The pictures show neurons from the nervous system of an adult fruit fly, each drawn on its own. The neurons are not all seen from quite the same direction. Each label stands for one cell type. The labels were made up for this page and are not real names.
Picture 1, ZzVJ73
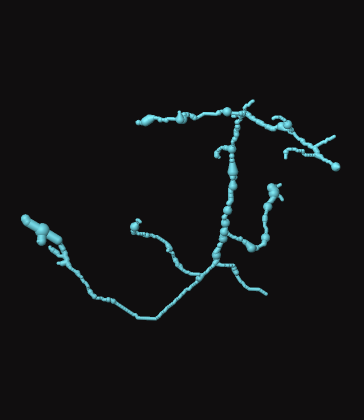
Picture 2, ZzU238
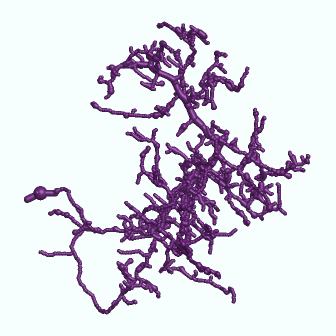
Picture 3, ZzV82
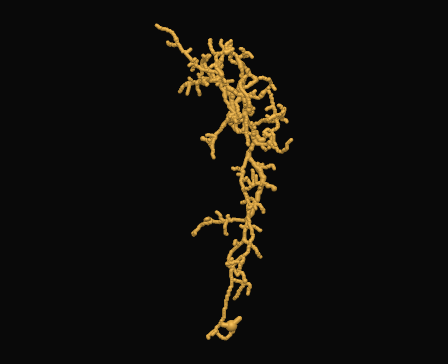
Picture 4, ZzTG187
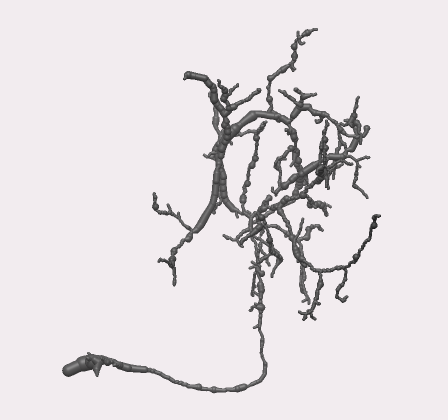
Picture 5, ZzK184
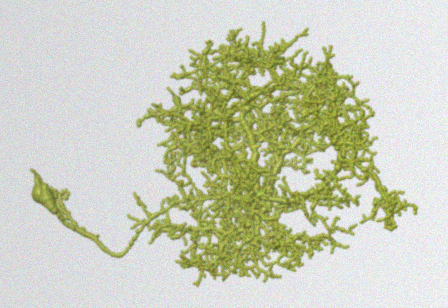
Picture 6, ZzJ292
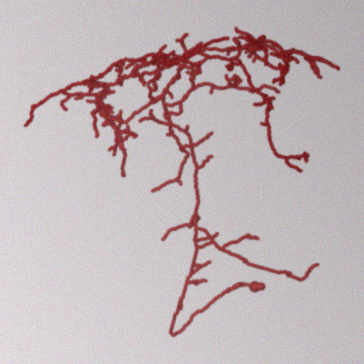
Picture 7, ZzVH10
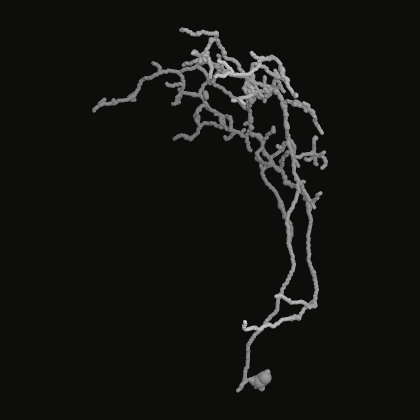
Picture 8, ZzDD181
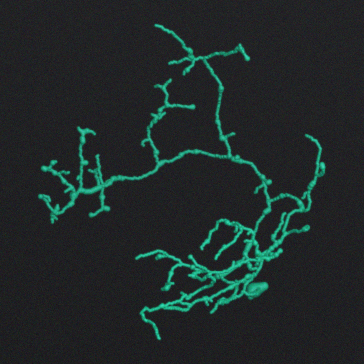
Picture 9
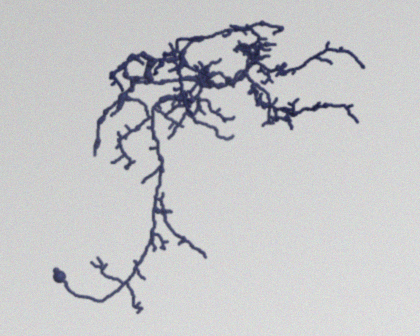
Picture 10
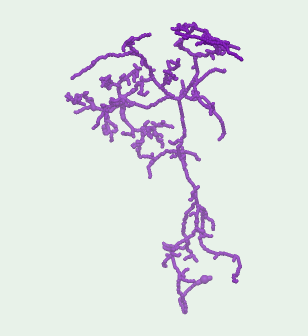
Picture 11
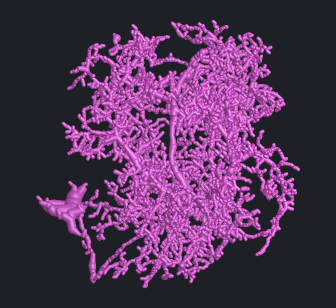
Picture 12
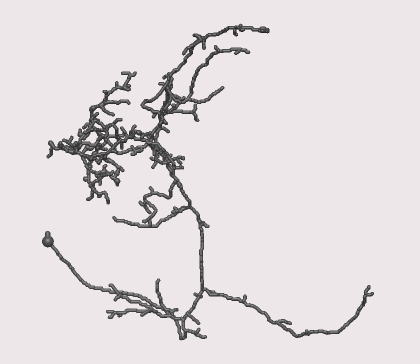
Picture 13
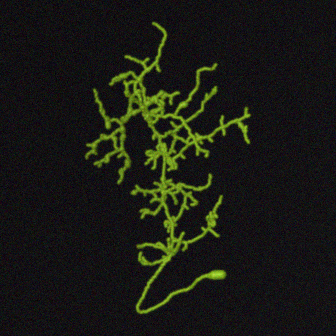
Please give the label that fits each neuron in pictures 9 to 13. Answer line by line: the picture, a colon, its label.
9: ZzV82
10: ZzJ292
11: ZzK184
12: ZzJ292
13: ZzVJ73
